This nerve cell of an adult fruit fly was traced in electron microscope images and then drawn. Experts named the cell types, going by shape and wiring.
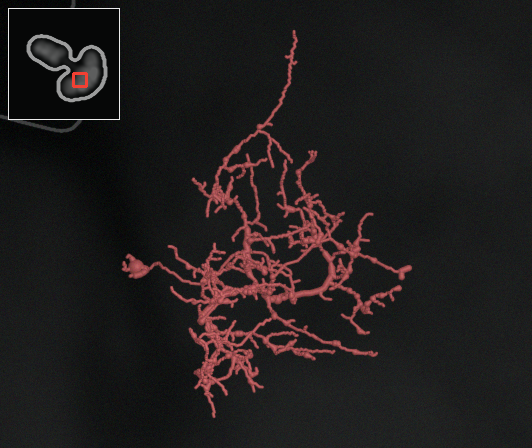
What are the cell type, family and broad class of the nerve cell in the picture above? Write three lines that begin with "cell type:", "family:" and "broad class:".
cell type: CB3024
family: hemilineage WEDa1
broad class: central-brain intrinsic neuron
